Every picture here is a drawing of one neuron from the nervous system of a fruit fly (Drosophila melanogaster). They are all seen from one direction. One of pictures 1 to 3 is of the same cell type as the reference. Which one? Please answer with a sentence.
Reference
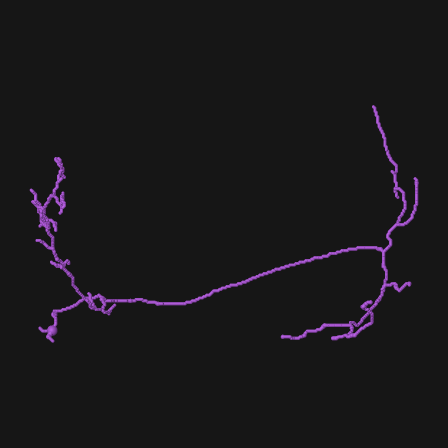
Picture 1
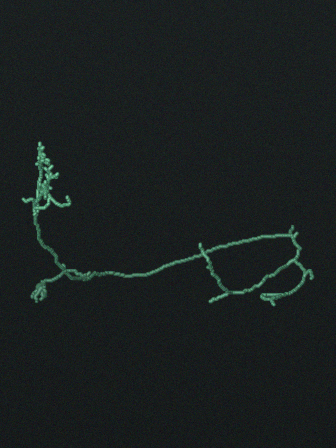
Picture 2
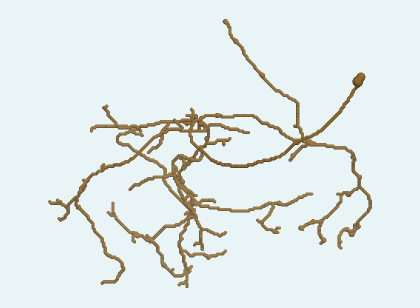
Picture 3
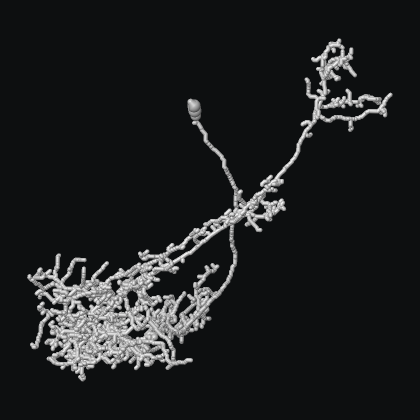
Picture 1 shows a neuron of the same cell type.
